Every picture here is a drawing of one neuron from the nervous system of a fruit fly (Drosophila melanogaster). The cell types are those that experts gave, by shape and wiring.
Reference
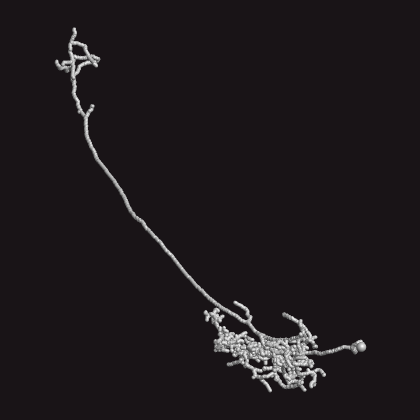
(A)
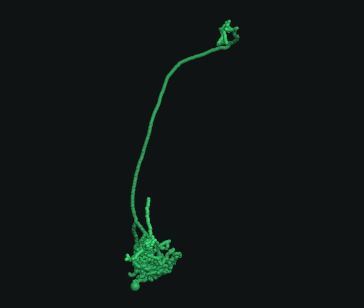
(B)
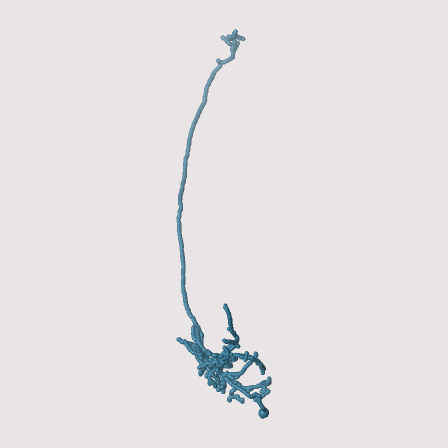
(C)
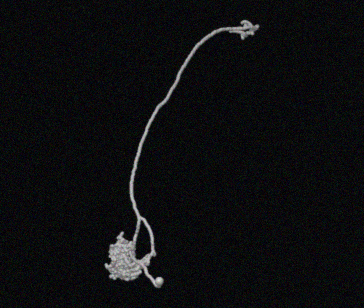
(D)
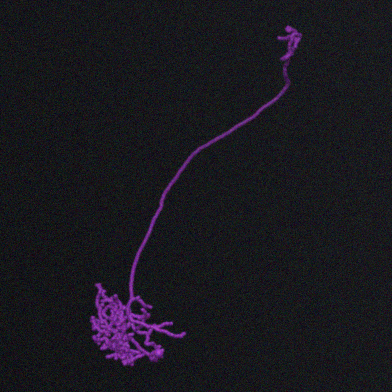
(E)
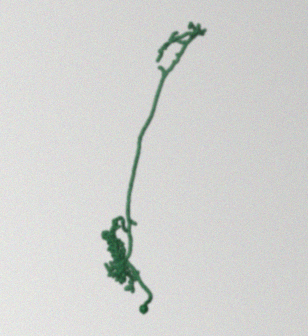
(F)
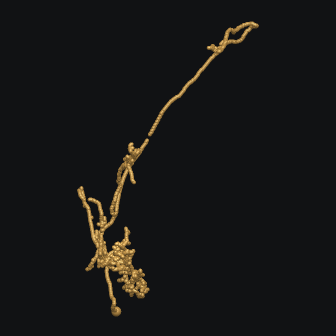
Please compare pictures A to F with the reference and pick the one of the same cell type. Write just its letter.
E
